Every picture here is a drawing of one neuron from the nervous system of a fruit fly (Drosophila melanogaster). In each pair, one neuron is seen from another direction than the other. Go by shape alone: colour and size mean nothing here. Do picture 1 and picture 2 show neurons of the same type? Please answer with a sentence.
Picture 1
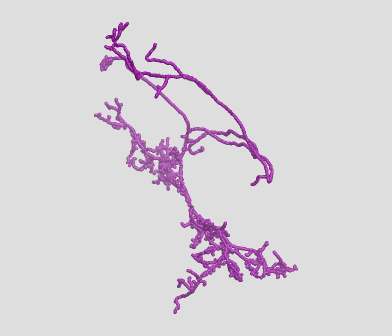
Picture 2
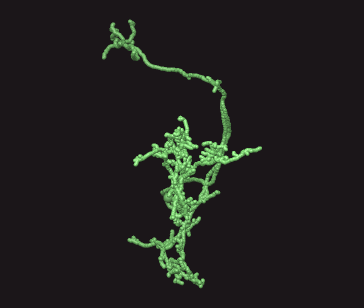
They are of the same cell type.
